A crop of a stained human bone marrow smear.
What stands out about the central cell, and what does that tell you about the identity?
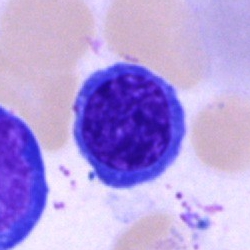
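First, chromatin: dark purple and coarsely clumped. Next, cytoplasm: deep blue, with no visible granules. Last, part of another nucleated cell at the left edge of the picture. The cell is an erythroblast.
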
